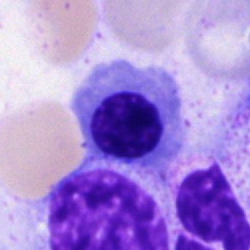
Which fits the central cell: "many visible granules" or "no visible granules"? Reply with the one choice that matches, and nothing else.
No visible granules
